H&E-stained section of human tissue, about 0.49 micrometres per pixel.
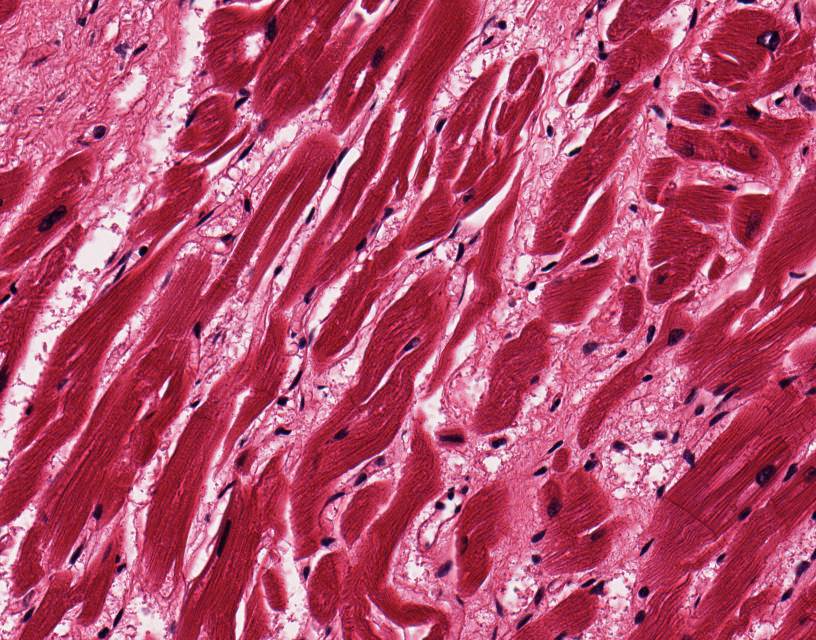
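Left ventricle of the heart, haematoxylin and eosin: the muscle fibres branch and join their neighbours, and their cytoplasm stains a deep red. At the upper right, some fibres are cut across, giving rounded profiles. Loose pale pink connective tissue with small dark elongated nuclei fills the spaces between fibres.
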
